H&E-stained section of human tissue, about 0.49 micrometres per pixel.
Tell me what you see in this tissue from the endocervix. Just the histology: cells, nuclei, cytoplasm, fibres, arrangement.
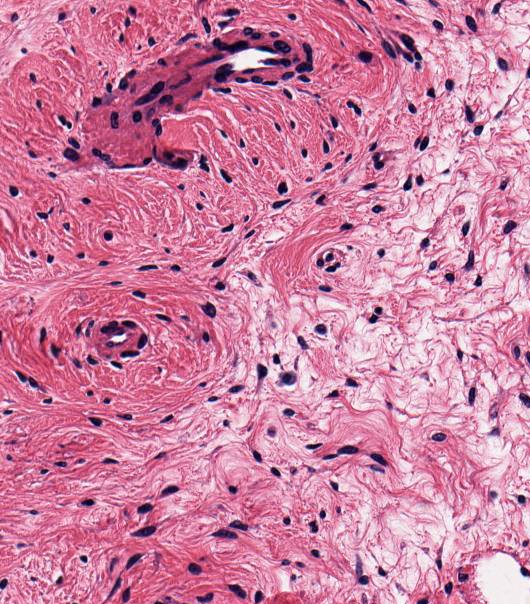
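Dense pink collagen in left and upper field; right side looser, paler. Top left of centre: small vessel, narrow slit-like lumen, wrapped in concentric collagen layers. Looser right area: thin wavy fibres separated by pale clear spaces. No epithelium anywhere.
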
